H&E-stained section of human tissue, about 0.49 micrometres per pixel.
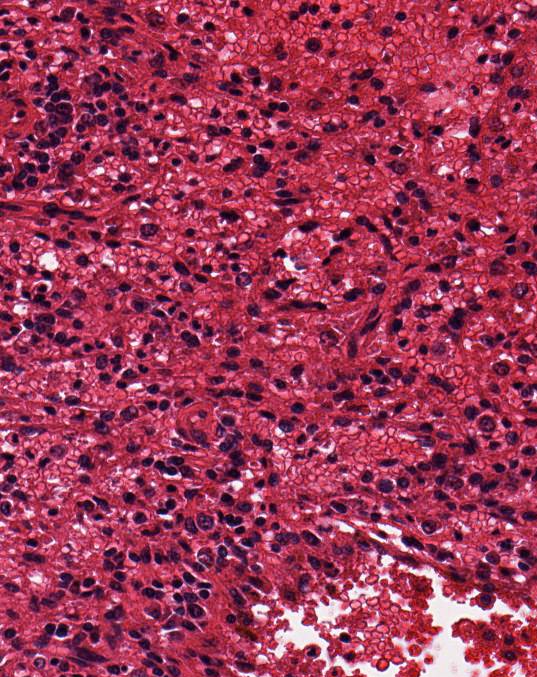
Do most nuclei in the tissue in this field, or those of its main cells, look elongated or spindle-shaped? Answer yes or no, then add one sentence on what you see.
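No. The nuclei are mostly round, dark and single, one to each cell.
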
